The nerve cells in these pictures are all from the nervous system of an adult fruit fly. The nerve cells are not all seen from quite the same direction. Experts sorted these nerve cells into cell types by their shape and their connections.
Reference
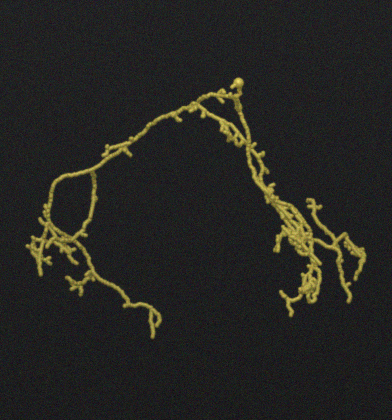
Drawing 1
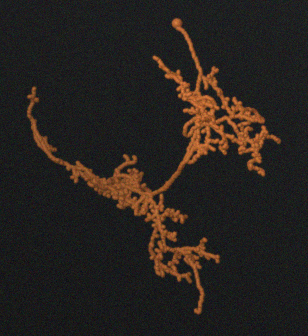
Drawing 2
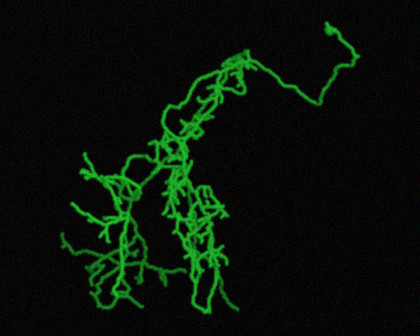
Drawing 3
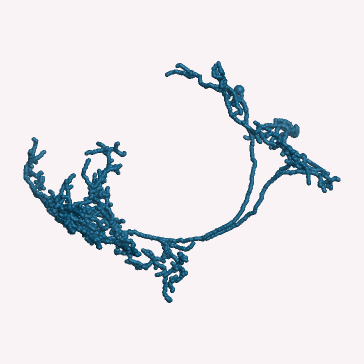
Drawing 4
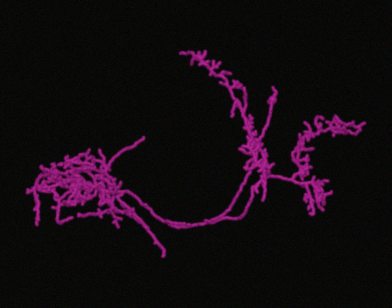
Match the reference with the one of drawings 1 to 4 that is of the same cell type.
2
